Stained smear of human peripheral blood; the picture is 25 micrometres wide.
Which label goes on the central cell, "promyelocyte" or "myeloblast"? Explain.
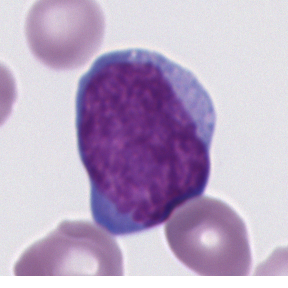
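This is a myeloblast. What decides it is that no distinct granules are visible in the cytoplasm.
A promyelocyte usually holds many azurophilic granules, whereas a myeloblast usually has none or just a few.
The chromatin is finely stippled in a delicate network pattern rather than coarsely clumped, and the cytoplasm forms a narrow, light to medium blue rim that is widest at the upper right.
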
